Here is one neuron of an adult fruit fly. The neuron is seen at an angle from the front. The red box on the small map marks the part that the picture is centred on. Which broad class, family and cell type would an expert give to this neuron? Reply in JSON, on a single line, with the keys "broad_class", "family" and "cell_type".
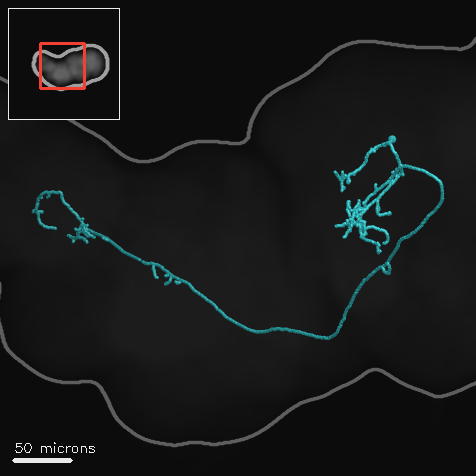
{"broad_class": "descending neuron", "family": "hemilineage PSp2", "cell_type": "DNpe015"}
